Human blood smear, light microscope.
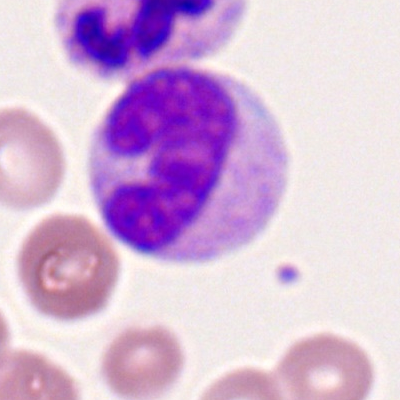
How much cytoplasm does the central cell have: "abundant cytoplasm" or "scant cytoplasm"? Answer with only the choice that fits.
Abundant cytoplasm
